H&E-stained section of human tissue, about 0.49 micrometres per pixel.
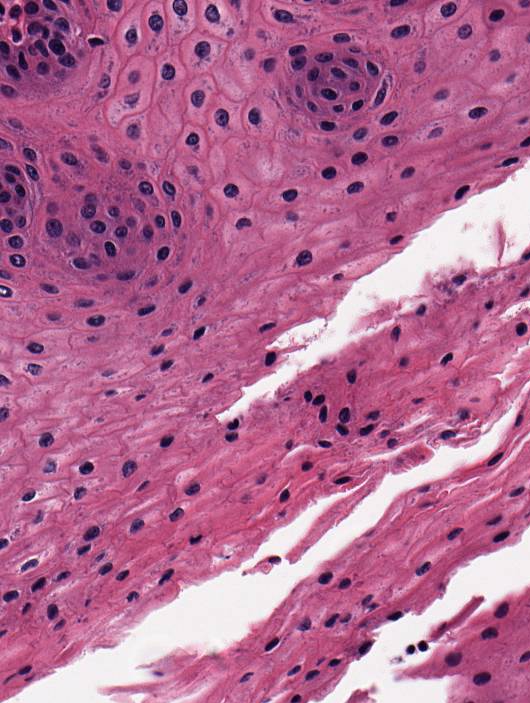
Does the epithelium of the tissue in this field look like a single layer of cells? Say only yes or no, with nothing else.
No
